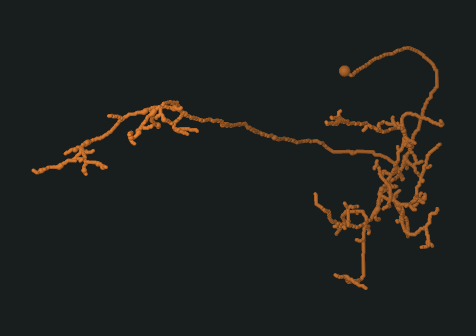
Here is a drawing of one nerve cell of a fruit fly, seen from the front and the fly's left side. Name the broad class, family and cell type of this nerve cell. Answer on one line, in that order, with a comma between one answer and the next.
nerve-cord intrinsic neuron, hemilineage 19B, IN19B097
